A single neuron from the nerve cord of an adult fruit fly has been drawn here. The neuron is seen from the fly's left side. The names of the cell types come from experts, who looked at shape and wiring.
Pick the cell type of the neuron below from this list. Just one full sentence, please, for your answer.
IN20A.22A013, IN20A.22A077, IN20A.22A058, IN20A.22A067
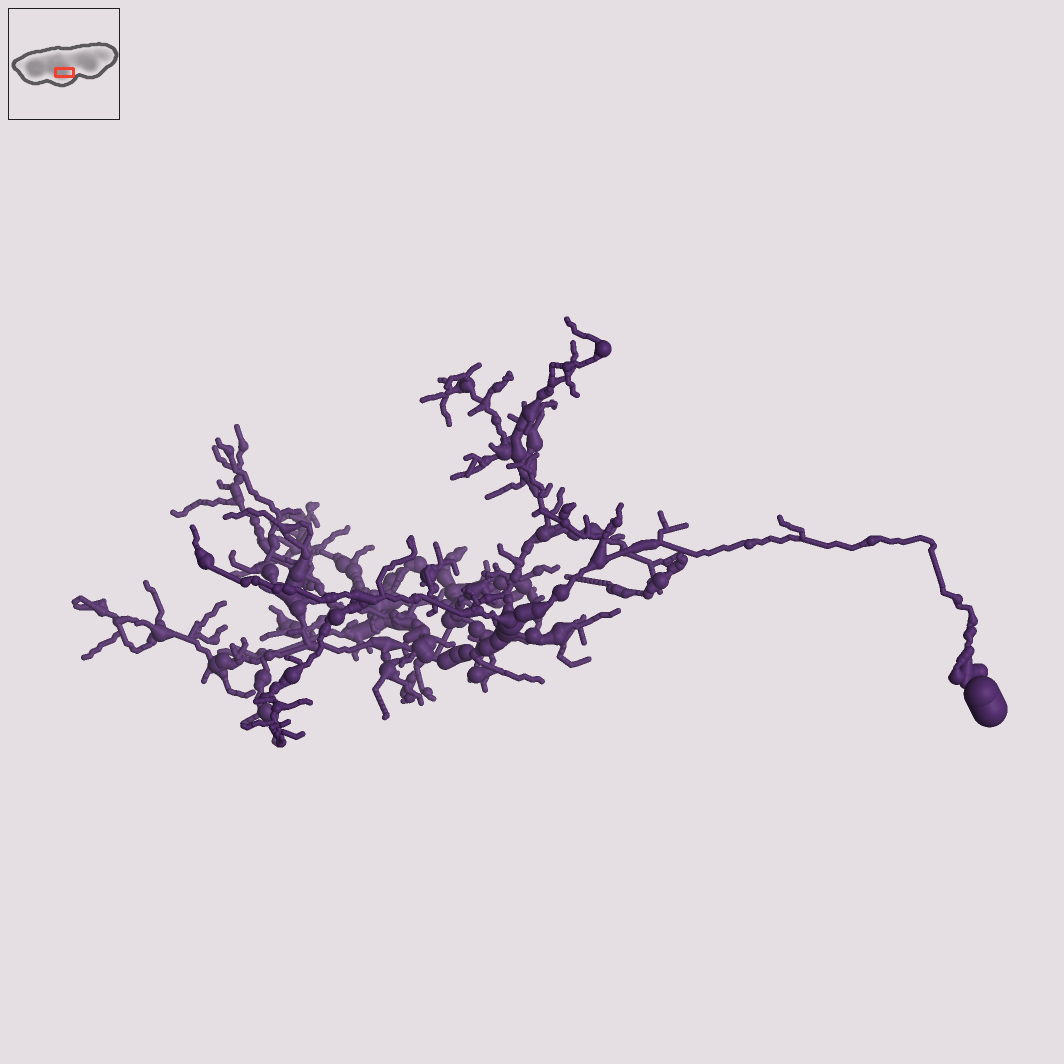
For this neuron, the cell type is IN20A.22A058.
